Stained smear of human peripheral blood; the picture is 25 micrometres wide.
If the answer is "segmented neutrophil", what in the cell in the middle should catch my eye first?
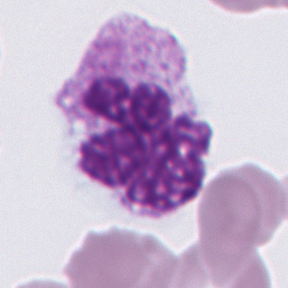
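The chromatin of this segmented neutrophil is dark purple and coarsely clumped, with small pale gaps between the clumps, which fits the kind.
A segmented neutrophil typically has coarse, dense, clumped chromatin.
Fine purple-pink granules fill the cytoplasm, again in keeping with the kind.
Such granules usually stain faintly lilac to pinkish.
The cytoplasm itself is pale pinkish-lilac.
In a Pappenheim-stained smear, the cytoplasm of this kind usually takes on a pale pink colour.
The lobed nucleus fills the lower half of the cell and reaches its lower edge.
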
